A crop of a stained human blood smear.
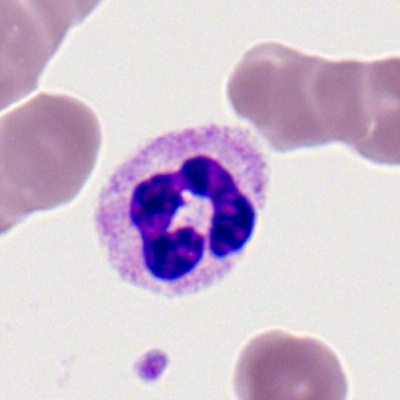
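Segmented neutrophil, the cell in the middle of a stained human blood smear. Its nucleus, I note, is made of several lobes arranged in a ring around a pale centre, with dark purple, coarsely clumped chromatin. Around it the cytoplasm is plentiful and pale pinkish-lilac, filled with fine lilac granules.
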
